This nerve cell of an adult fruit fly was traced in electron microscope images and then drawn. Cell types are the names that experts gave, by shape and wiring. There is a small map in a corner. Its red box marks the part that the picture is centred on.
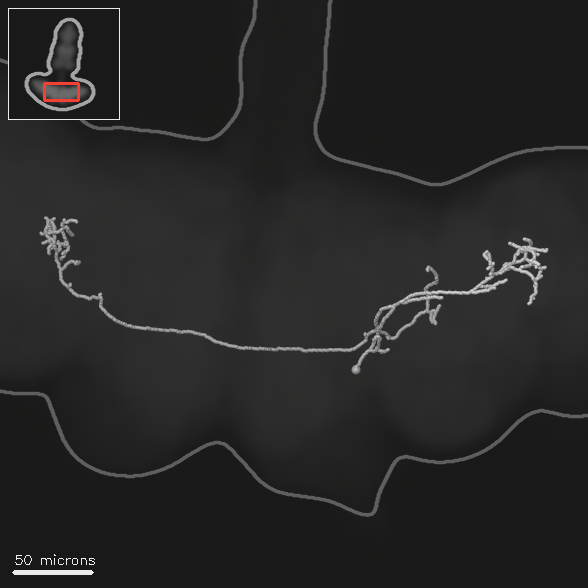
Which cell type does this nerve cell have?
CB2174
